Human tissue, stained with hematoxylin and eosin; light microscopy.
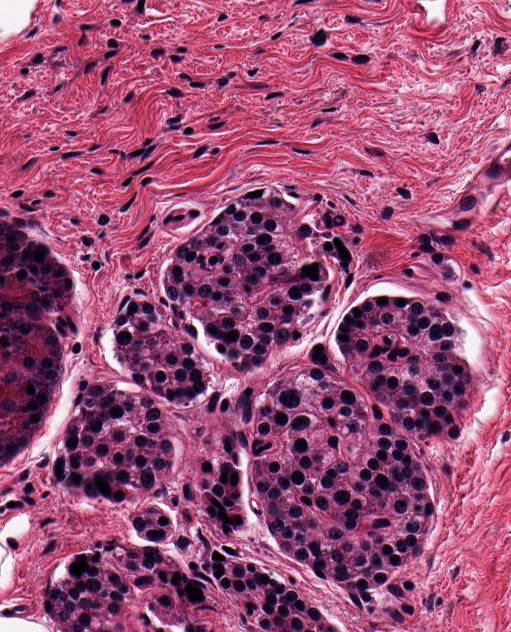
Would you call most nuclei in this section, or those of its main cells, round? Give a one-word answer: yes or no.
Yes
